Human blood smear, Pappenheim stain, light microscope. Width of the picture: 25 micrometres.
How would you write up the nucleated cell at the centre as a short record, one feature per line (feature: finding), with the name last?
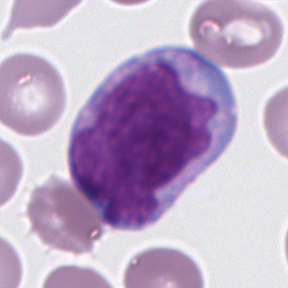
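Outline: smooth oval, long axis running from lower left to upper right
Cell size: about 17 by 13 micrometres
Nucleus size: about 15 by 11 micrometres
Nuclear share: about 70% of the cell's area
Nuclear border: irregular on the right, with several notches
Cytoplasm: pale greyish-blue, its rim widest on the right side of the cell
Name: atypical promyelocyte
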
